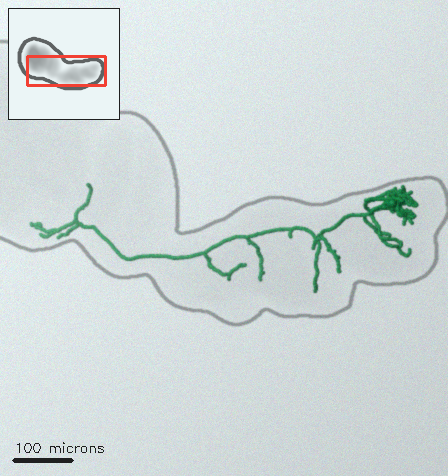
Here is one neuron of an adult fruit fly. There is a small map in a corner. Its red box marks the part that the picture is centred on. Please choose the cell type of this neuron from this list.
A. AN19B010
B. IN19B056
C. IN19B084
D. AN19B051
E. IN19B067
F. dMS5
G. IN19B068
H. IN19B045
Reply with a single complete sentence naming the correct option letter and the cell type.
The cell type named AN19B051, option D, describes the neuron.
